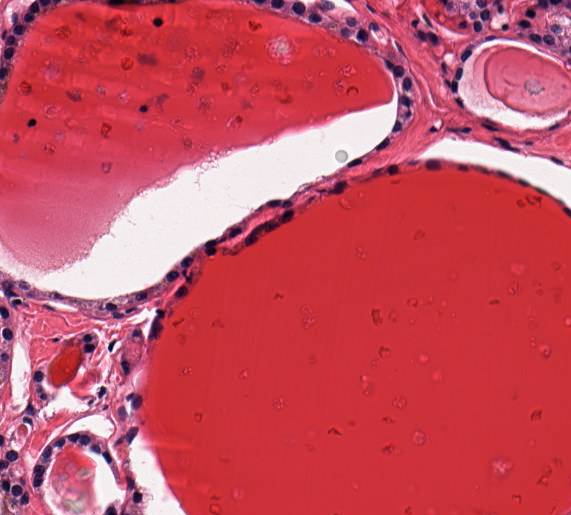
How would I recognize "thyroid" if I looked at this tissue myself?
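Thyroid: most of the picture fits.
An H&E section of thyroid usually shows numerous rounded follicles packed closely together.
Here the field is made up of closed round follicles of varying size, a very large one filling the lower right, another large one in the upper left. Several small follicles containing colloid sit in the lower left and upper right corners. The large lower-right follicle is filled with homogeneous, deeply eosinophilic colloid.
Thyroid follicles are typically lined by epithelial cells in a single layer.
Each follicle here has a single layer of flattened to low cuboidal epithelial cells with small dark nuclei.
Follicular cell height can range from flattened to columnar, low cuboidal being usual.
Low cuboidal cells match; the flattened ones depart from the usual low cuboidal form but stay within the range.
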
